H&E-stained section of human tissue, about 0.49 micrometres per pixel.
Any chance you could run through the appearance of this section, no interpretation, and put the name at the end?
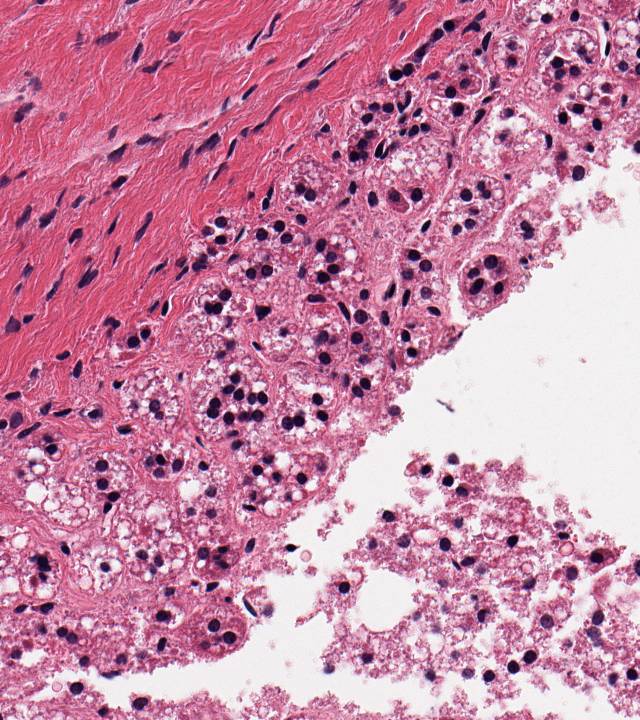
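Let me see: dense pink fibrous tissue fills the upper left corner, while cell nests fill the middle. Those cells sit in rounded nests, divided by thin pink fibrous septa. Their cytoplasm is pale and filled with many small clear vacuoles, and their nuclei are small, round and darkly stained. This is adrenal gland.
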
